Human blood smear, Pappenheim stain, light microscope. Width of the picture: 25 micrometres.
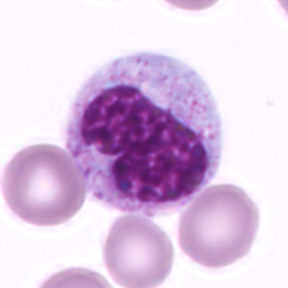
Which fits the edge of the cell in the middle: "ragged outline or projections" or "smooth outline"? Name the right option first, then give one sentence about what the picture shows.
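Smooth outline. The cell outline is round and smooth, without surface projections.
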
